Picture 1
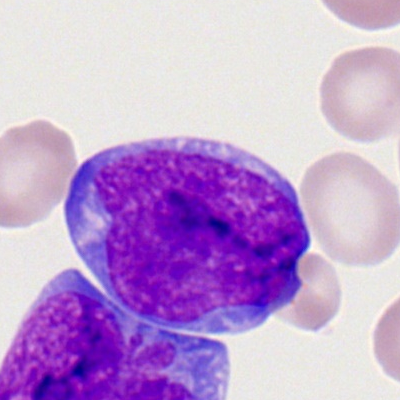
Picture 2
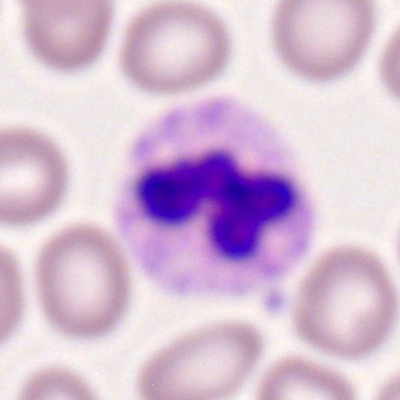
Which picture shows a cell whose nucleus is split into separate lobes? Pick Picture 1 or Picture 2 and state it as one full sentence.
In Picture 2, the nucleus of the cell is divided into lobes.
